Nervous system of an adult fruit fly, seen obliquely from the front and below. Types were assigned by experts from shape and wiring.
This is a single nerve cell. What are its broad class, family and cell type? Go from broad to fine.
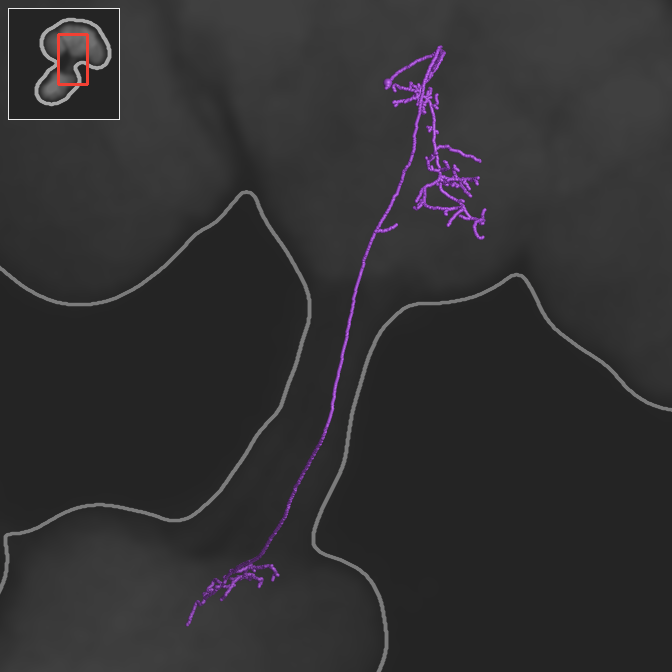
descending neuron; hemilineage PSp2; DNpe009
